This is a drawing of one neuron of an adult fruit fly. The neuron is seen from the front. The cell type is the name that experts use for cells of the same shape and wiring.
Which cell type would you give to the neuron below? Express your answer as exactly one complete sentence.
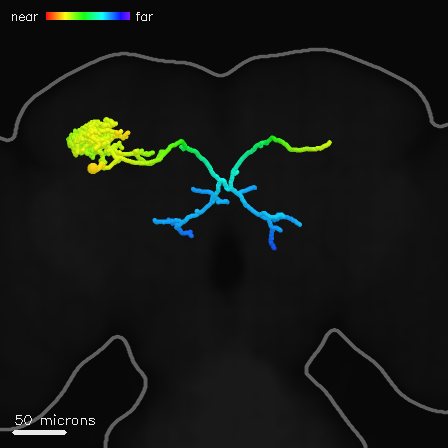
This neuron is categorized as cell type AOTU007_b.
